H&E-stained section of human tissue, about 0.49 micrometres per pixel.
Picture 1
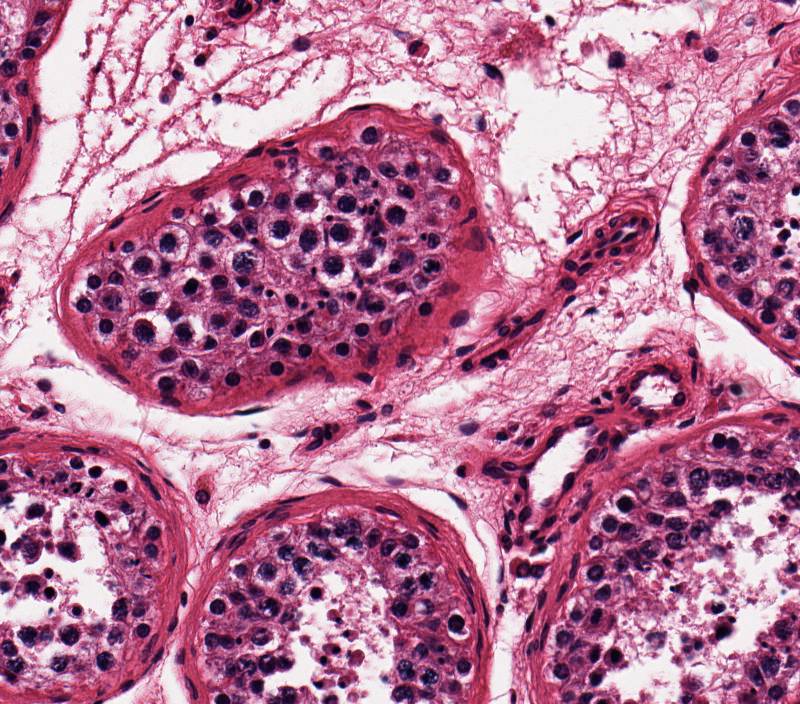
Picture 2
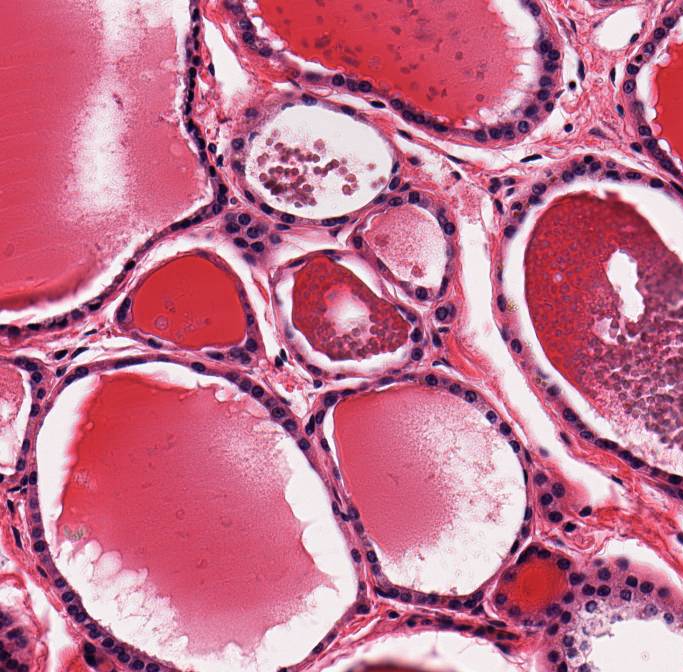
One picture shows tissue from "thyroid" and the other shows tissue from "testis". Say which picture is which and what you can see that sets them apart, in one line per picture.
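Picture 1: testis. Each tubule is filled by several layers of rounded cells stacked from the wall inward rather than by a single layer.
Picture 2: thyroid. Each follicle is lined by a single layer of flattened to low cuboidal epithelial cells.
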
